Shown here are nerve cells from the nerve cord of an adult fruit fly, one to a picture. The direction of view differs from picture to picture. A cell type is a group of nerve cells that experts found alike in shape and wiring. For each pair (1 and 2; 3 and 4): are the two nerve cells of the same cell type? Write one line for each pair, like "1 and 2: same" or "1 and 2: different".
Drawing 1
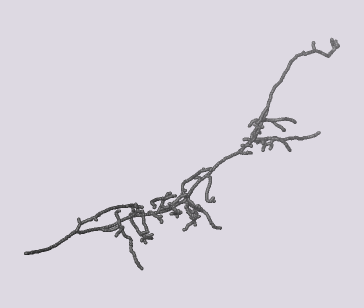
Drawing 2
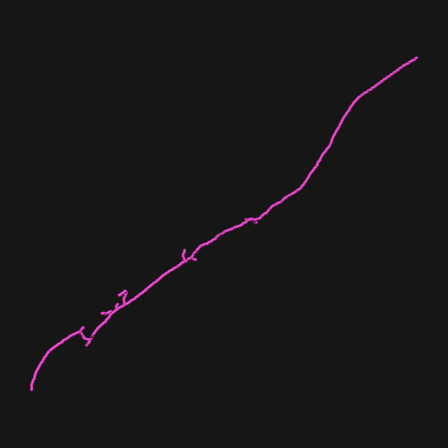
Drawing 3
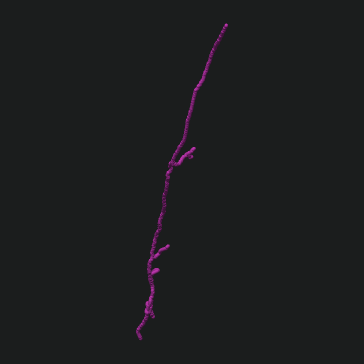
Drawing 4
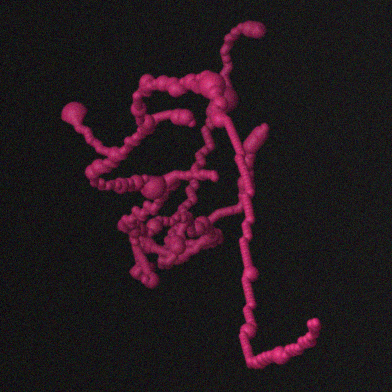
1 and 2: different
3 and 4: same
